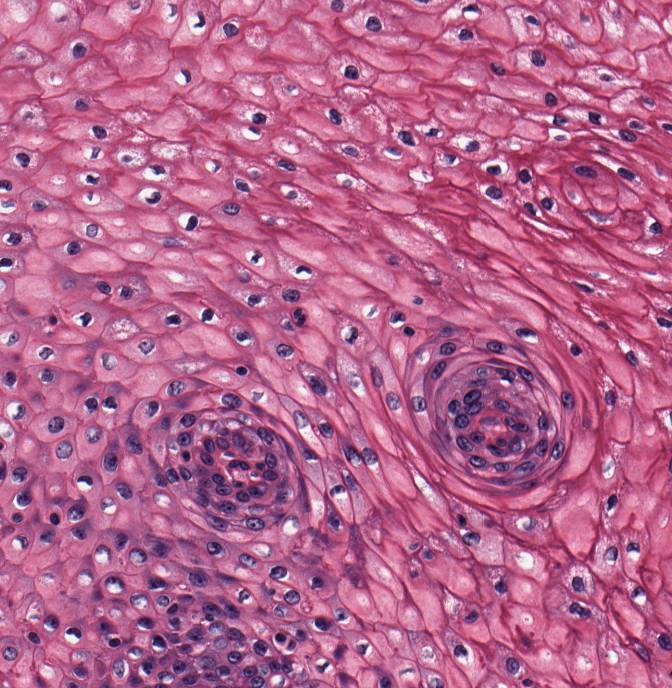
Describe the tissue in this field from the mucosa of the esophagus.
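A continuous sheet of squamous epithelial cells, without stroma, fills the field. Most are polygonal with abundant pale pink cytoplasm, sharp borders. Nuclei are mostly small, round, fairly uniform, many in a clear perinuclear halo. At upper right they become flattened and elongated, in curving streams.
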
